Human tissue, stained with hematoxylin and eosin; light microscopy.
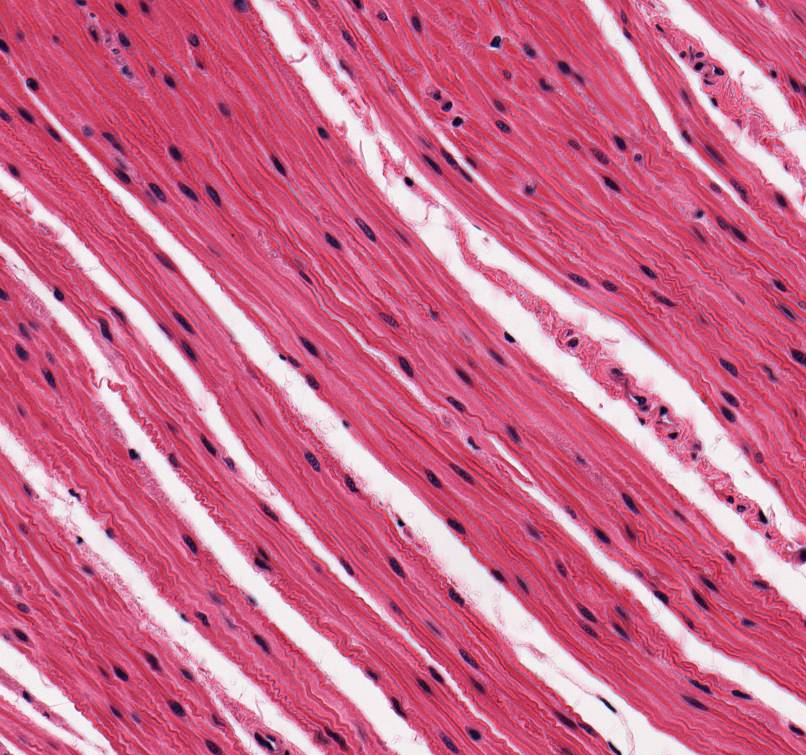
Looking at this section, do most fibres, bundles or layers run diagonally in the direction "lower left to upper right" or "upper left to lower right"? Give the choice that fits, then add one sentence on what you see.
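Upper left to lower right. Long fibres run in parallel bands diagonally from the upper left to the lower right across the whole field.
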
